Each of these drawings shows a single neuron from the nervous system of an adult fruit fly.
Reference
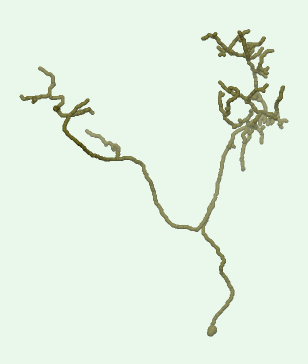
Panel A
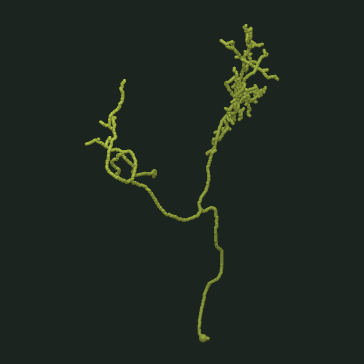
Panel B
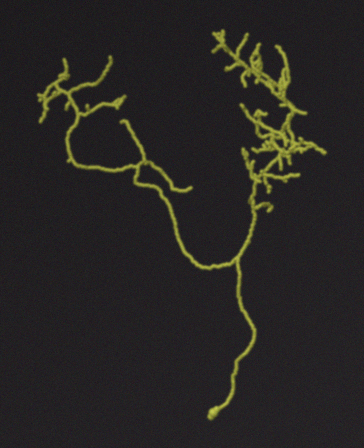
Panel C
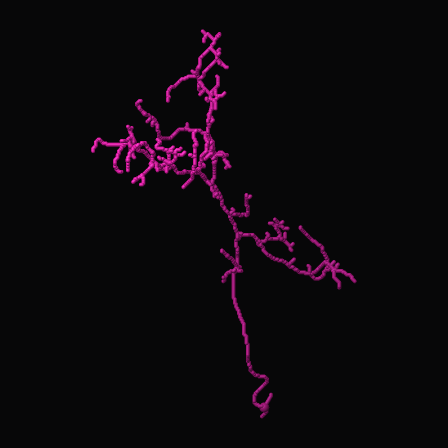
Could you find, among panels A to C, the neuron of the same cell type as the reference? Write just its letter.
B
